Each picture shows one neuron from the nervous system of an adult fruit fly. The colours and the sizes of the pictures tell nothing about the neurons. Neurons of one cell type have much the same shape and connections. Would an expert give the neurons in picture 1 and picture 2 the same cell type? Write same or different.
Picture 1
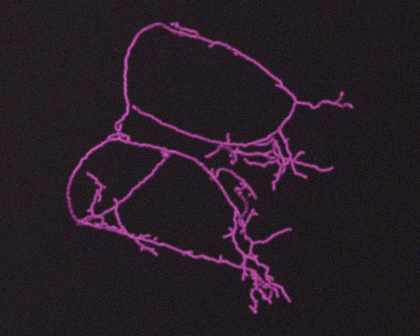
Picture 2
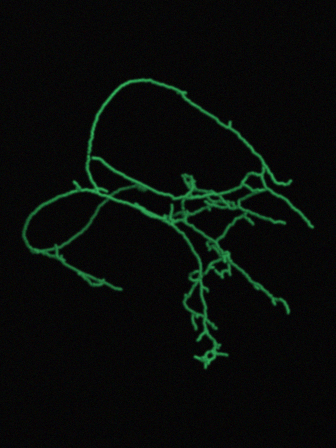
same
